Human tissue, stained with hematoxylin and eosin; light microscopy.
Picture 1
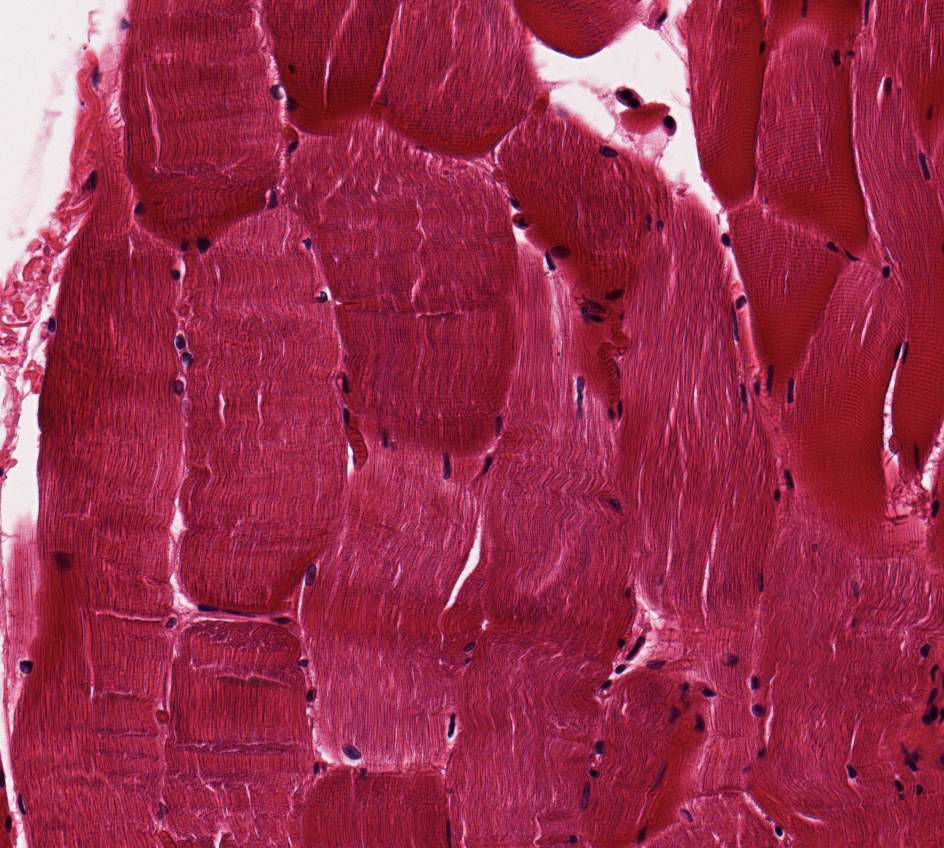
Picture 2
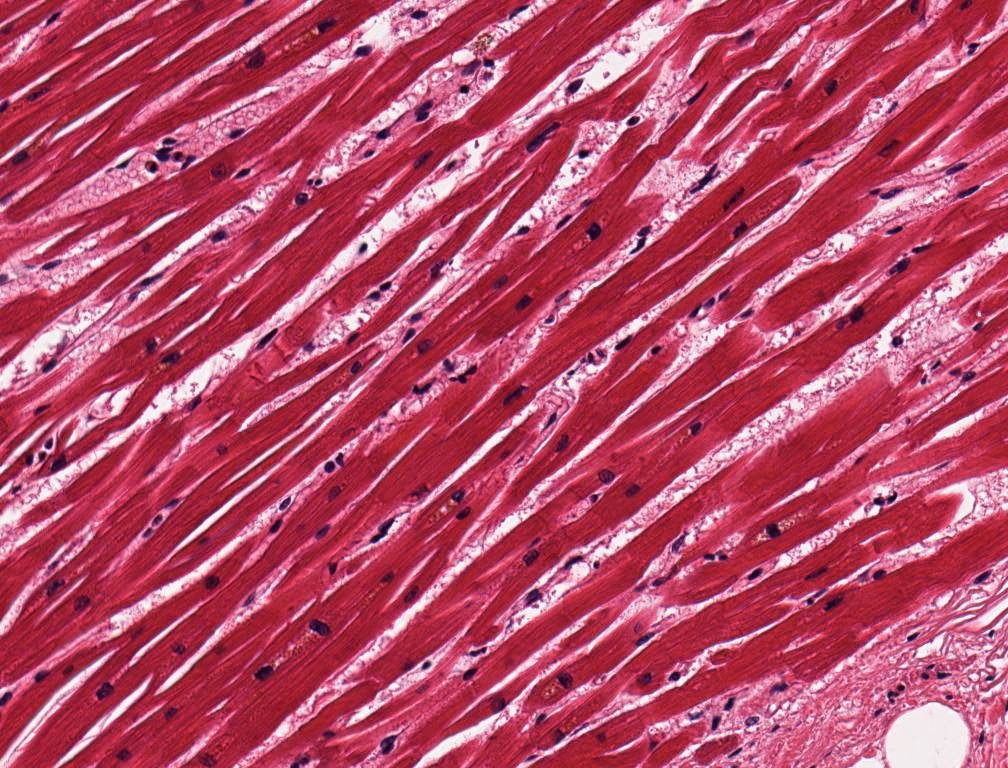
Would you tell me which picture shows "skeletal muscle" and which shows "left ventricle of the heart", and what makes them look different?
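So picture 1 is skeletal muscle and picture 2 is left ventricle of the heart. Look at the nuclei: in picture 1 they're dark, oval to flattened and sit at the fibre edges, while in picture 2 they're oval and lie centrally within each fibre.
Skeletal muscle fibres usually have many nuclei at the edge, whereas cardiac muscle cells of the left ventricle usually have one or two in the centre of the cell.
Picture 2 also has small golden-brown granules clustered at the ends of some nuclei, and its long fibres run in parallel from lower left to upper right across the whole field. Picture 1 has narrow white cracks splitting some fibres and separating others from their neighbours, with no fat cells between them. The cytoplasm is a deep pinkish-red in picture 1 and a deep, dense red in picture 2.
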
